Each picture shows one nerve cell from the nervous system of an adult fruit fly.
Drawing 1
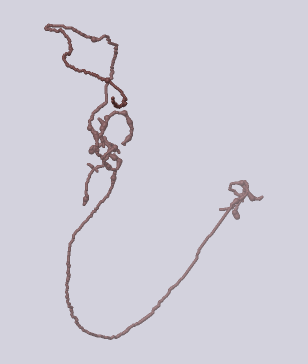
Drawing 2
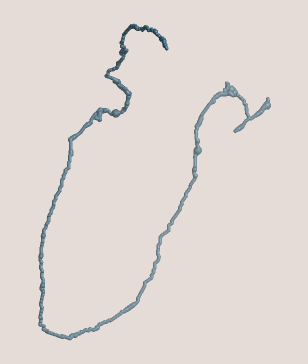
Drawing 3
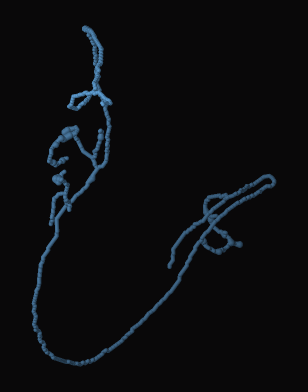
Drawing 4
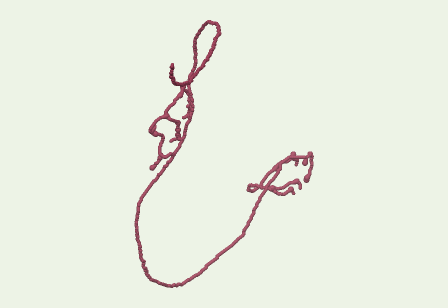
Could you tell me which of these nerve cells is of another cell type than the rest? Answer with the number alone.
2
